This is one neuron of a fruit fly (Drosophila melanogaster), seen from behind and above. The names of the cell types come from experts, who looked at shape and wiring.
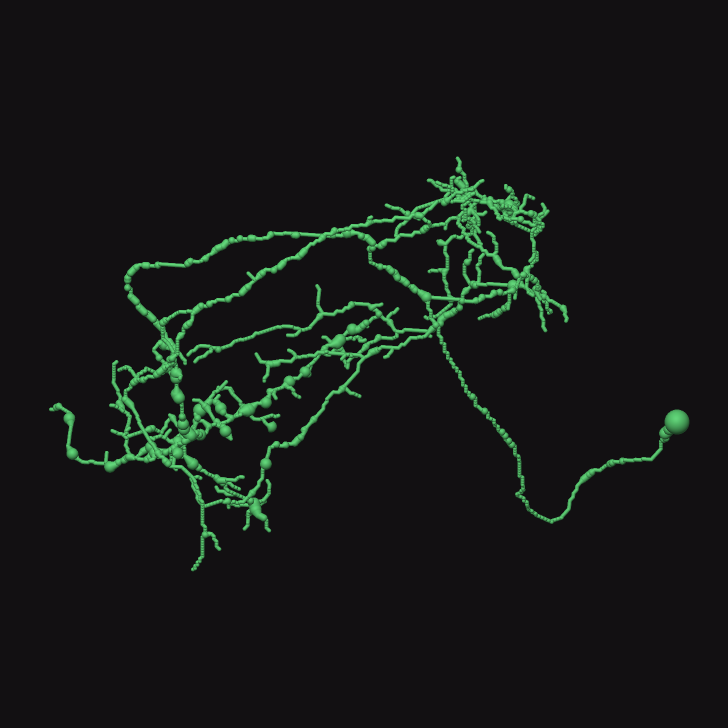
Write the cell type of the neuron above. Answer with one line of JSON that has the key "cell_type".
{"cell_type": "CL024_a"}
